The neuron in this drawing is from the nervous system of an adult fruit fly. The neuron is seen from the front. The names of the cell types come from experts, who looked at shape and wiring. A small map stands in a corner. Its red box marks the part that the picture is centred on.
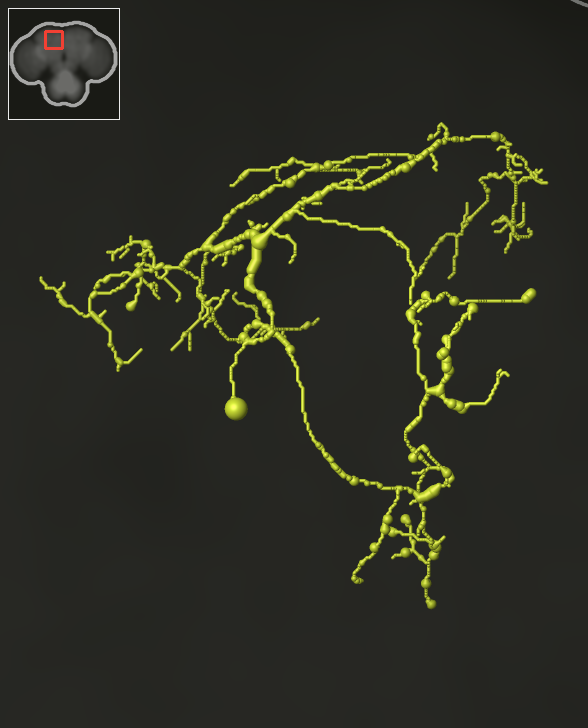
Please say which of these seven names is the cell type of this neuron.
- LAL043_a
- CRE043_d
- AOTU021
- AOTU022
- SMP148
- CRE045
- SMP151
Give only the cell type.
AOTU021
